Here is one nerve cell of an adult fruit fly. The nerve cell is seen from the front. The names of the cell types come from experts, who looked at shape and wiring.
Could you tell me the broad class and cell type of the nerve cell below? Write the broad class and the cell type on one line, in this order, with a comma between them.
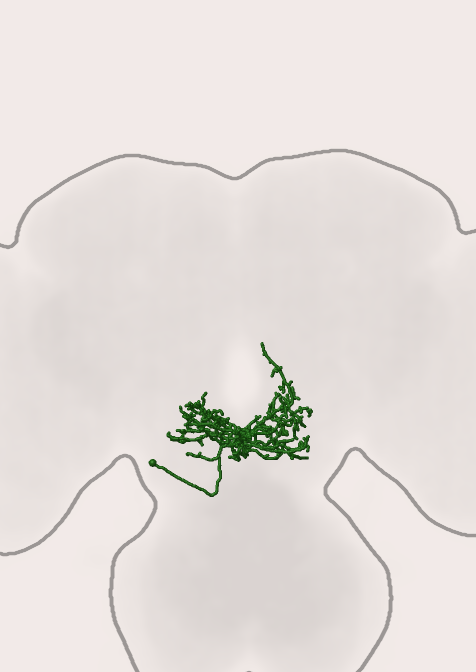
central-brain intrinsic neuron, GNG235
